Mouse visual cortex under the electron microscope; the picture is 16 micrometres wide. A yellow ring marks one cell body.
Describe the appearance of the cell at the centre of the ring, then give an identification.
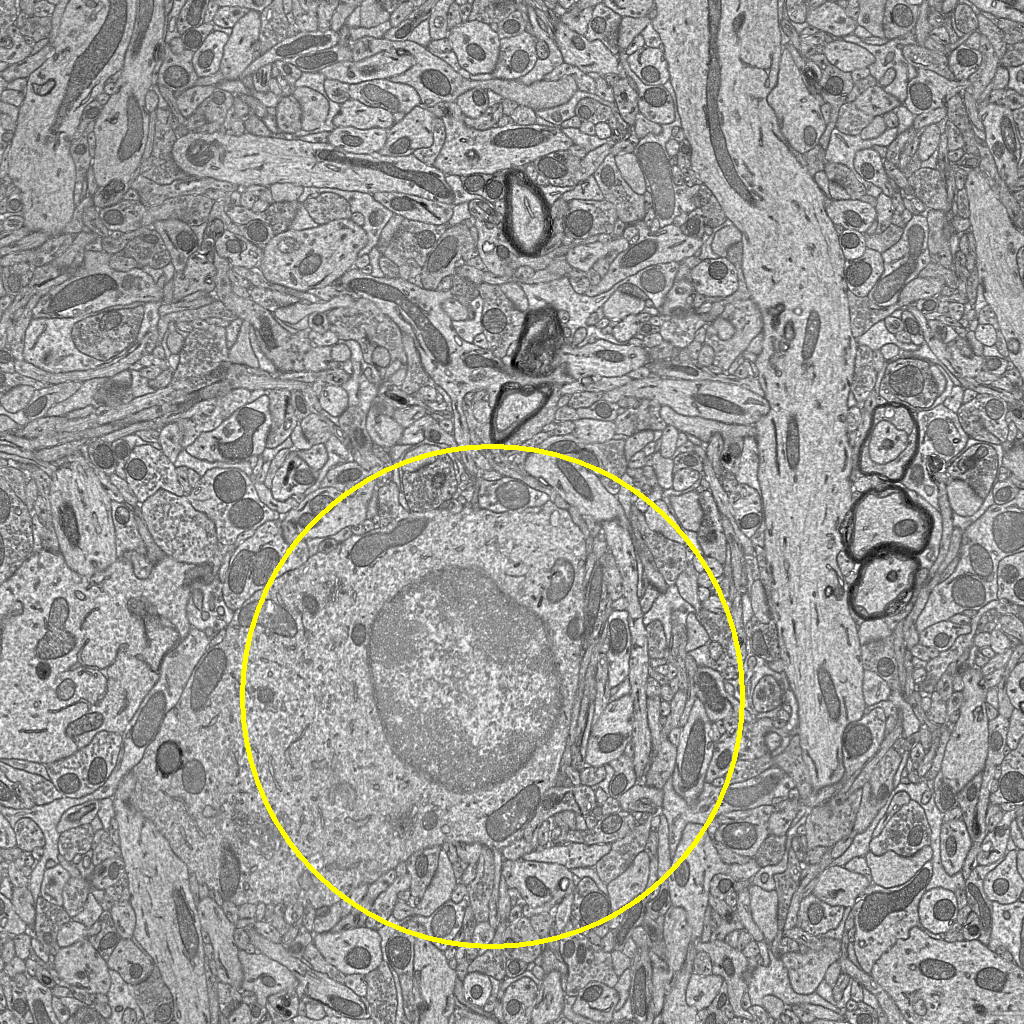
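Lying wholly within the ring, the nucleus is an oval with a smooth outline, its envelope free of deep infoldings. No distinct nucleolus stands out. Along the right side of the cell body, a bundle of thin processes runs roughly vertically. This cell is an oligodendrocyte.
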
